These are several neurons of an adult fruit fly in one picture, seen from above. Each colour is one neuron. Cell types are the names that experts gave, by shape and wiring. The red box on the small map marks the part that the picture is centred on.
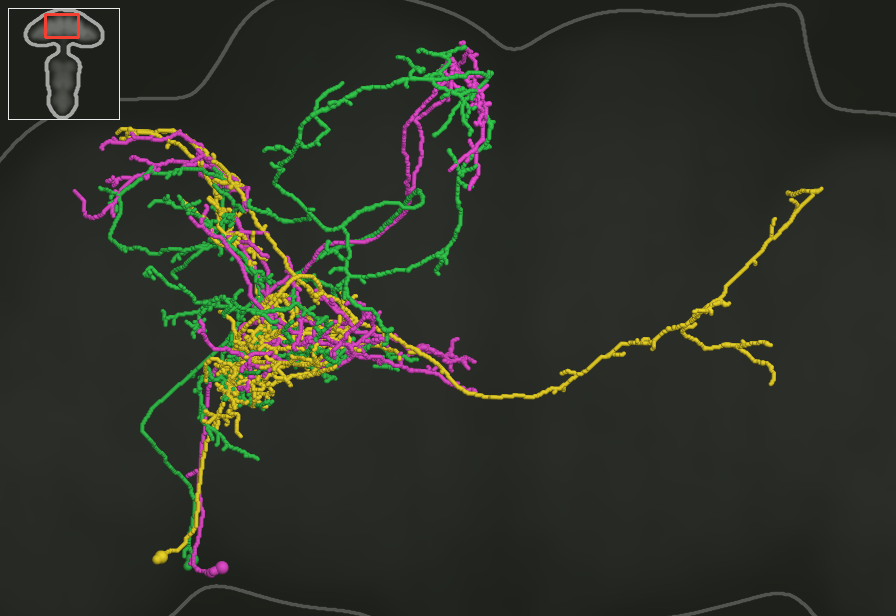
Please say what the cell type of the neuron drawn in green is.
aIPg9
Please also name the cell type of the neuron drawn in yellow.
CL274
